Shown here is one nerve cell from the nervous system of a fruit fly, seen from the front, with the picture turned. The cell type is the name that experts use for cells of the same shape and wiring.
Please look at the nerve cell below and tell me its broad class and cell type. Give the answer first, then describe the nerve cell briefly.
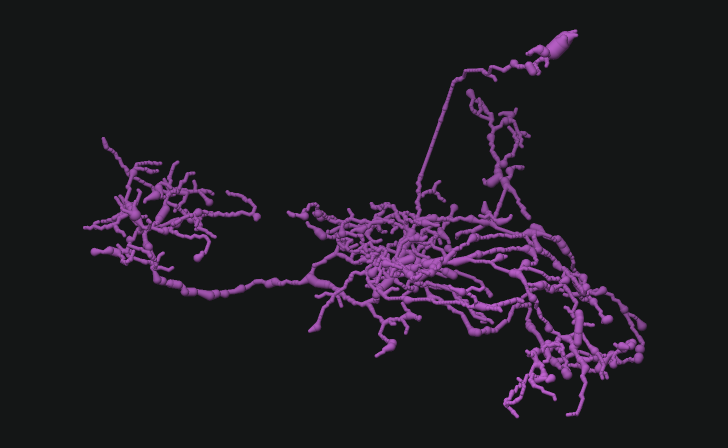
It is a central-brain intrinsic neuron. It is of cell type GNG229. The cell body is at the upper right of the picture. In this view it is wider than it is tall.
